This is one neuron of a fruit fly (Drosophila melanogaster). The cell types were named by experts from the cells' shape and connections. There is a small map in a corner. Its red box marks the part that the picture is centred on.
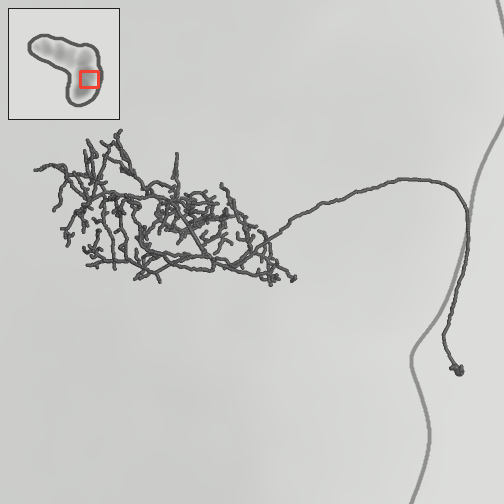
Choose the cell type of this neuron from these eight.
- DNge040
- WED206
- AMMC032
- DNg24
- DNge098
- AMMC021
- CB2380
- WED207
AMMC032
